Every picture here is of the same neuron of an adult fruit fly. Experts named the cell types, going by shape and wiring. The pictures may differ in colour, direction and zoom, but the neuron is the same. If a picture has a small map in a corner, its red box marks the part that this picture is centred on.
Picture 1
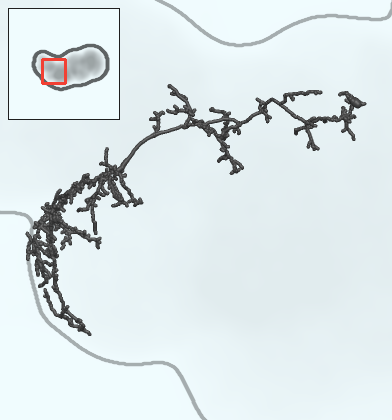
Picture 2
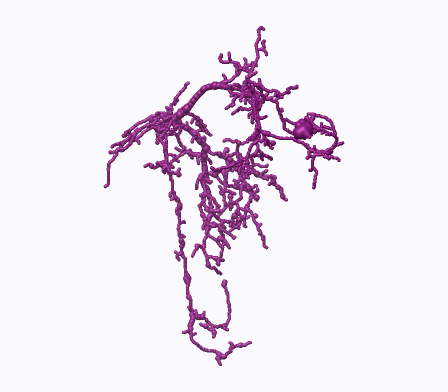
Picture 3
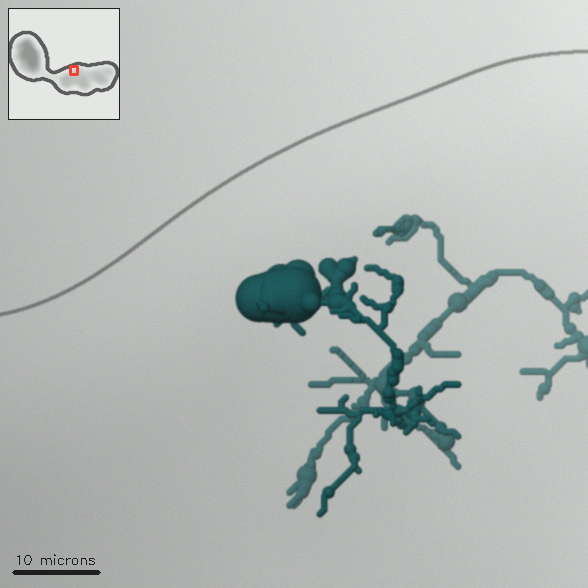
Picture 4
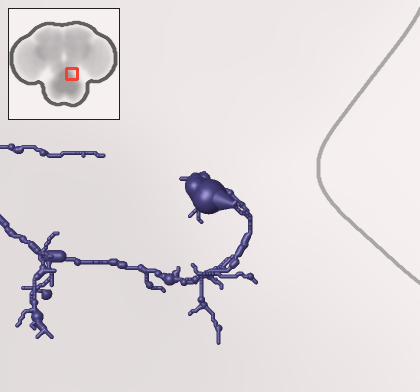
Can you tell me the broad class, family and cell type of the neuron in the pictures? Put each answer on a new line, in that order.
nerve-cord intrinsic neuron
hemilineage 11A
IN11A048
